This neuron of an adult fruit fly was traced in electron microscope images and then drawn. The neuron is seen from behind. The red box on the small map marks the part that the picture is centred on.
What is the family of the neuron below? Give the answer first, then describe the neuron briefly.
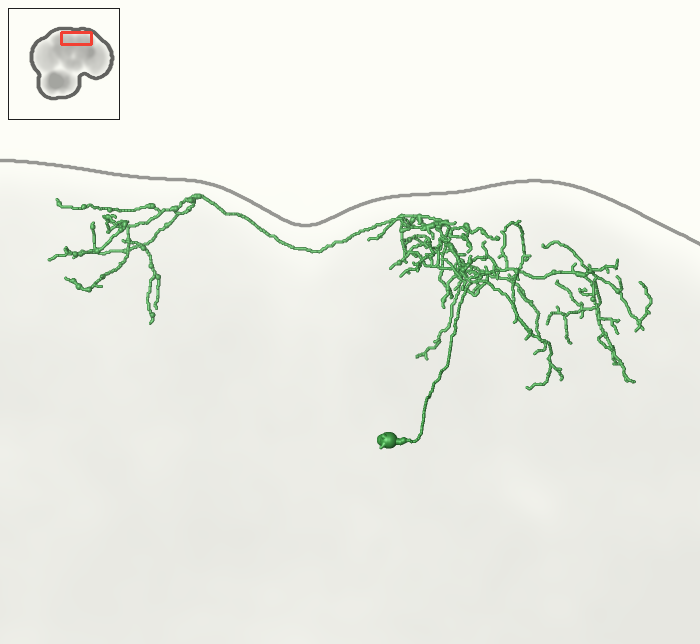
Its family is hemilineage DM6_dorso_lateral. This is a central-brain intrinsic neuron. Dozens of branch ends can be seen. In this view it is wider than it is tall.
